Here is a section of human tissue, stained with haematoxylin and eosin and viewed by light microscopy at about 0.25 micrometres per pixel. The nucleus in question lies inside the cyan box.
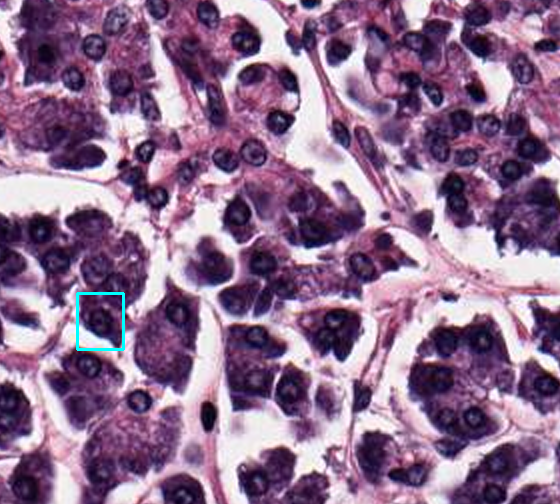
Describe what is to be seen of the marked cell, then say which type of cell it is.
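The nucleus is round with a darker rim and is about the same size as the nuclei of the neighbouring cells. The cell is packed among similar cells in a rounded cluster, which is set off from neighbouring clusters by pale clear spaces and thin pink fibres. The marked nucleus belongs to a pancreatic acinar cell.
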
